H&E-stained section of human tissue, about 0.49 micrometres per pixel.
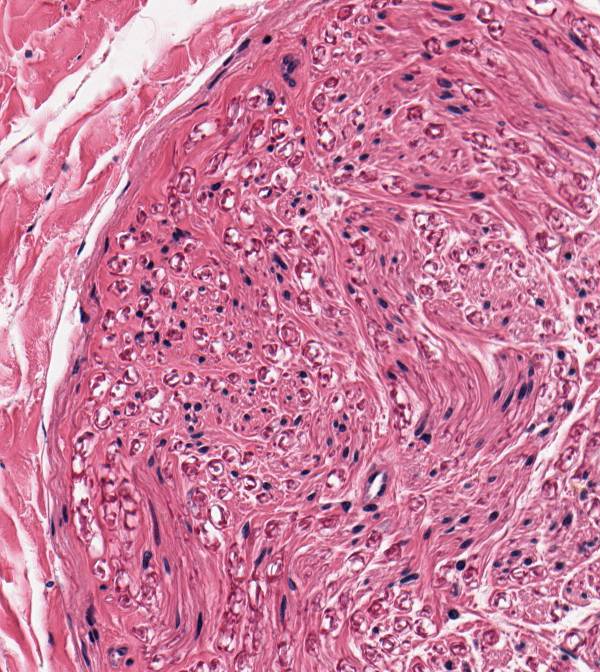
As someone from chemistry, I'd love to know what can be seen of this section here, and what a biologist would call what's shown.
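A big rounded bundle fills most of the field, its curved border running from top centre down the left. Fibres on the left are cut across: small round profiles, pink dot in a pale clear ring. Centre and lower right, they run lengthwise, wavy pink strands. Tibial nerve.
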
